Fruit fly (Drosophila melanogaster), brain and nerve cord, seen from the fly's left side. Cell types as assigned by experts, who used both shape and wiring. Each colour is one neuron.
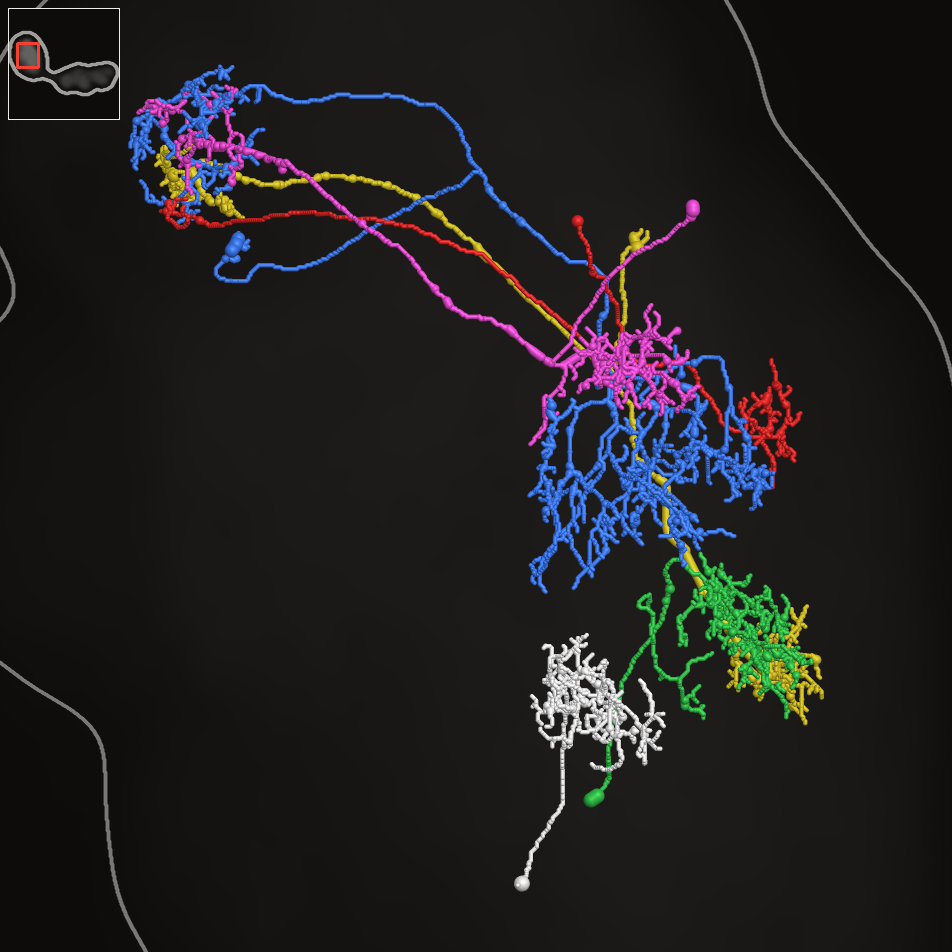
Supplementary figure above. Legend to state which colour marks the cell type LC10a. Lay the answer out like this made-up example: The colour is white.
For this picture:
The colour is yellow.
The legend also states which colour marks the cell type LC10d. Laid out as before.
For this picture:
The colour is magenta.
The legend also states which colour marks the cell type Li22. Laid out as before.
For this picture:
The colour is white.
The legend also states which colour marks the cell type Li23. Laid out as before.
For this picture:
The colour is green.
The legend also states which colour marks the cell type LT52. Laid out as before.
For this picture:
The colour is blue.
